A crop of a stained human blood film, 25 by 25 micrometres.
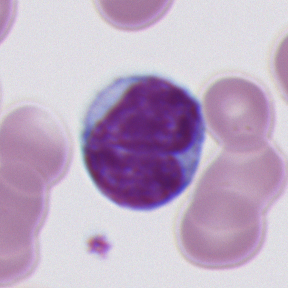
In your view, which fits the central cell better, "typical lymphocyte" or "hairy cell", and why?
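The cell is a typical lymphocyte. Its cytoplasm is scant, a pale blue crescent mainly at the upper left, and this decides against hairy cell.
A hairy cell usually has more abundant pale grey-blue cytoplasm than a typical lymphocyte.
The outline is round and smooth; a deep horizontal cleft divides the nucleus, about 11 by 10 micrometres, into upper and lower parts; the chromatin is dark purple and coarsely condensed.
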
